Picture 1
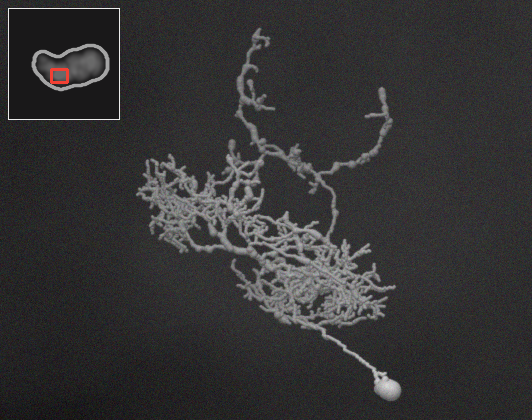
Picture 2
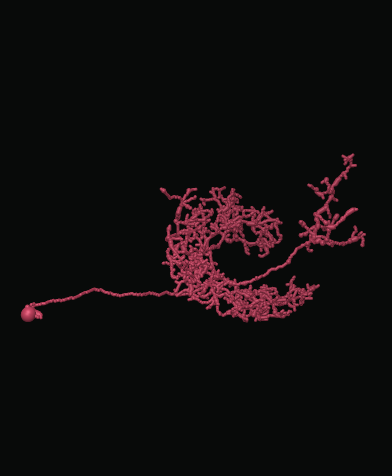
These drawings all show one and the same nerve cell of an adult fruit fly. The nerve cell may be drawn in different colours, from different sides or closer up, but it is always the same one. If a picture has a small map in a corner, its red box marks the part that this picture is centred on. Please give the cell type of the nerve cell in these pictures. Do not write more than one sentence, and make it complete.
The nerve cell is a member of cell type IN13B025.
